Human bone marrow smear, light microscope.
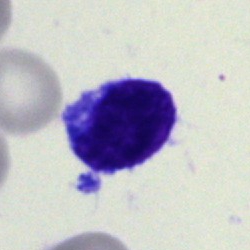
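Blast in the middle of the field: almost the whole cell stains a very deep purple-blue. The dark nuclear mass fills most of it, leaving only scant cytoplasm, which shows as a paler blue rim mainly along the left edge. Looking closer, the dark staining is coarse and mottled, not smooth.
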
